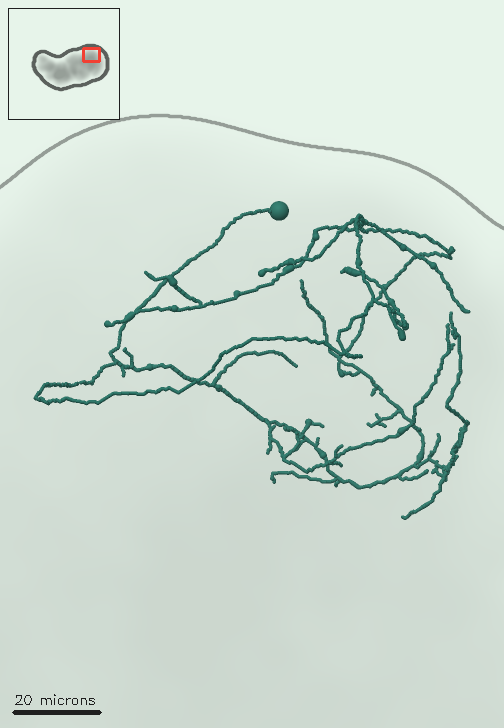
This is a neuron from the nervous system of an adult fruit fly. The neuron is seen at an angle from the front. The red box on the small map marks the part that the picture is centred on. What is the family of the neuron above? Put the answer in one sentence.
The family is hemilineage DL1_dorsal.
